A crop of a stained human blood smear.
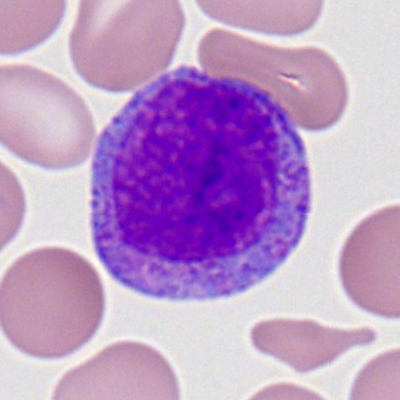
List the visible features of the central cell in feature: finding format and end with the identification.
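Chromatin: deep purple, speckled and granular, not smooth
Cytoplasm: a rim round the nucleus, widest at the bottom
Colour of cytoplasm: bluish-lavender
Granules: lots of fine purple ones in the cytoplasm
Cell: a myeloblast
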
